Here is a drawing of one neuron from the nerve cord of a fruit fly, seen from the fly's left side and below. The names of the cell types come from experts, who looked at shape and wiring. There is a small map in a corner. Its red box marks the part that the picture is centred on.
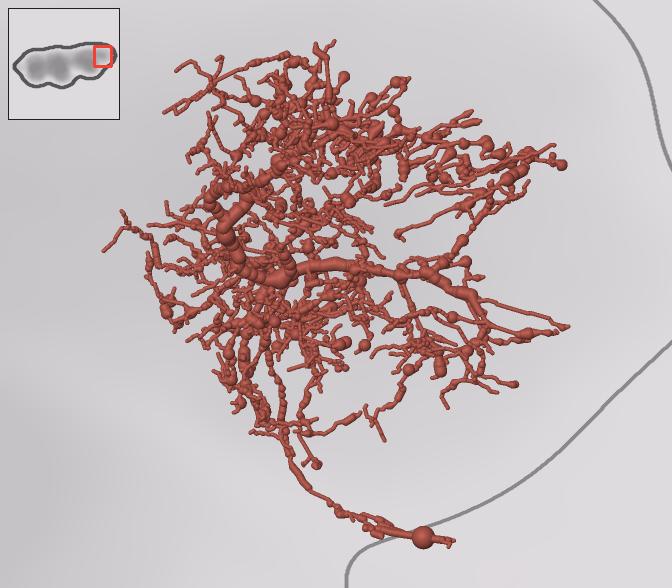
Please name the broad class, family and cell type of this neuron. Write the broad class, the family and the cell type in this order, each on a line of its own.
nerve-cord intrinsic neuron
hemilineage 18B
IN18B033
